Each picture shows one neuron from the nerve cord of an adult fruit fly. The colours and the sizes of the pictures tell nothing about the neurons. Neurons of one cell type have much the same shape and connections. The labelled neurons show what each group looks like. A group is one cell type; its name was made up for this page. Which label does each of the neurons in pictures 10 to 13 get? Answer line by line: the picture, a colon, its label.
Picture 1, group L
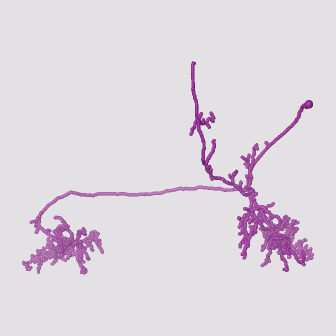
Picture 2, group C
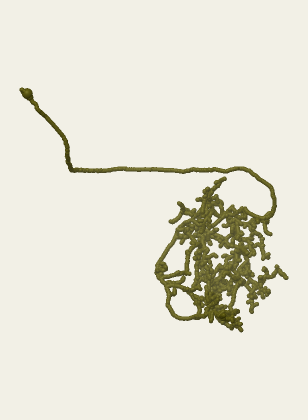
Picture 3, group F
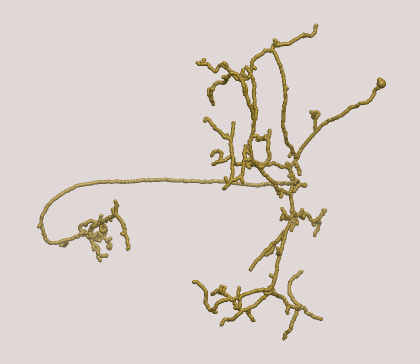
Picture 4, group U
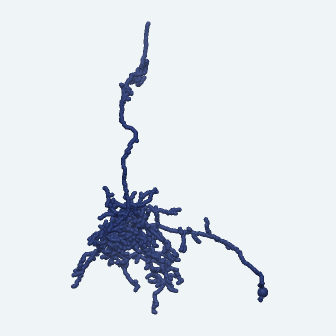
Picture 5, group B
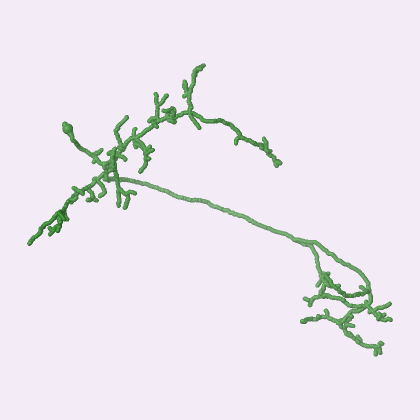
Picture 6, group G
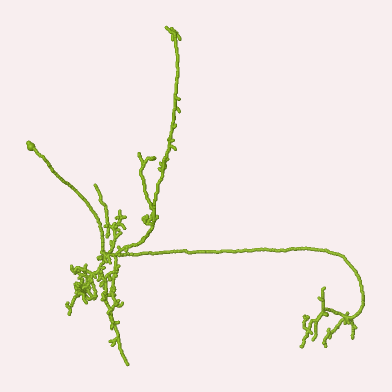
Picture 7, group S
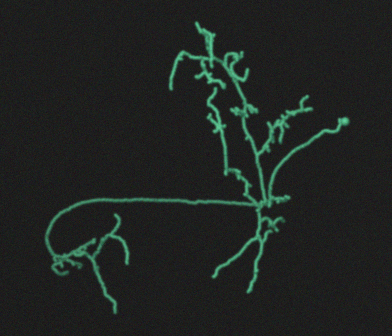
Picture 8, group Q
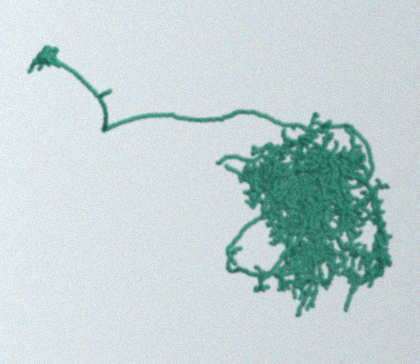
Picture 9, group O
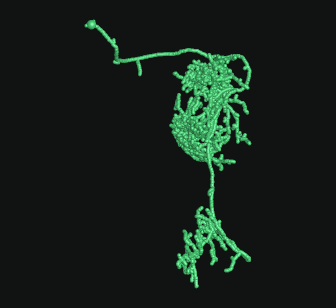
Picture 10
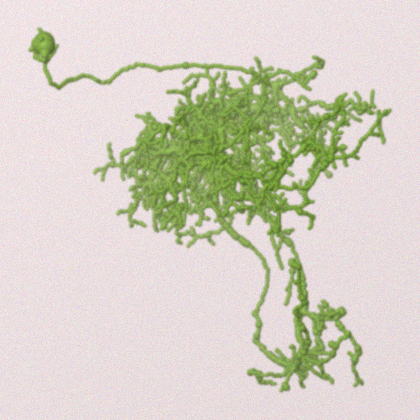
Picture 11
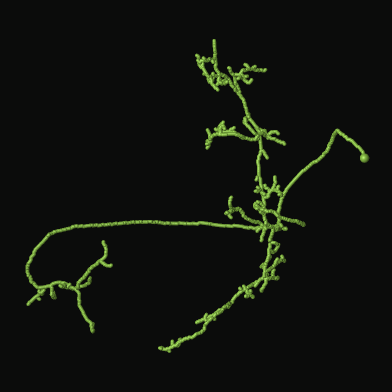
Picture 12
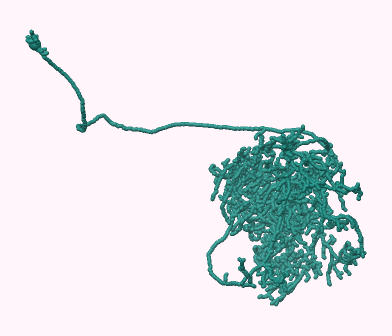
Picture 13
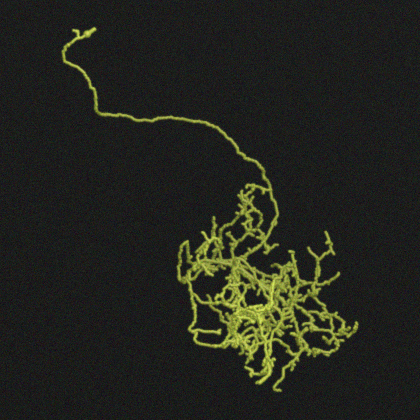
10: group Q
11: group S
12: group Q
13: group C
